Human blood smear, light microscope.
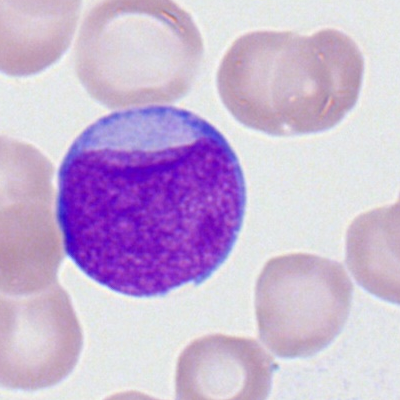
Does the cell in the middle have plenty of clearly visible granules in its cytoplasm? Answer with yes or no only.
No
